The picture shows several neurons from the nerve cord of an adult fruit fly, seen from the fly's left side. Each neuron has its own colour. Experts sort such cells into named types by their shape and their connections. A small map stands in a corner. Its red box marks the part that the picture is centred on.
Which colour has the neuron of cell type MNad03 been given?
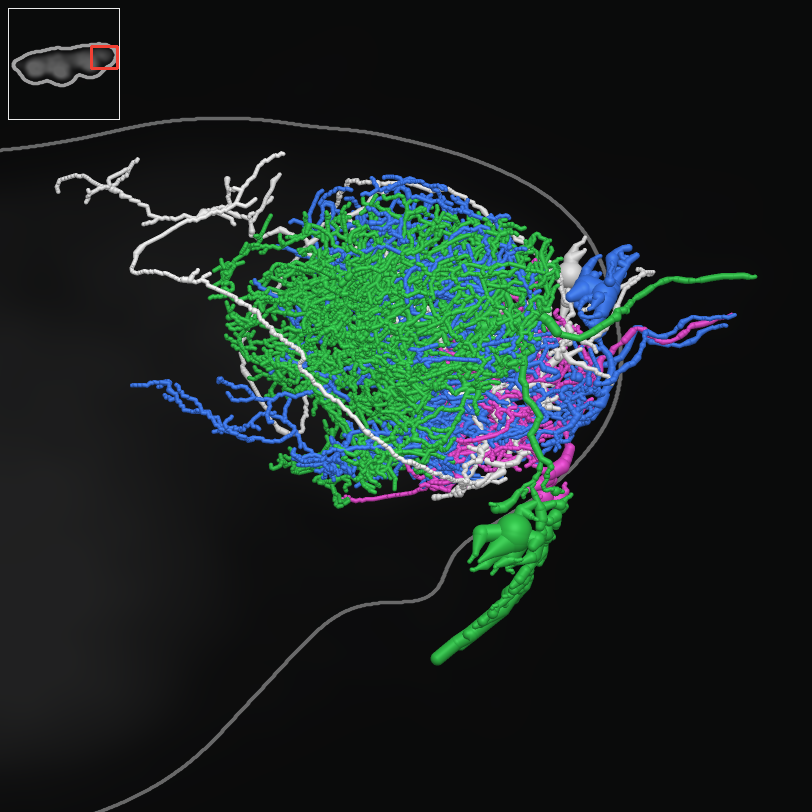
white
